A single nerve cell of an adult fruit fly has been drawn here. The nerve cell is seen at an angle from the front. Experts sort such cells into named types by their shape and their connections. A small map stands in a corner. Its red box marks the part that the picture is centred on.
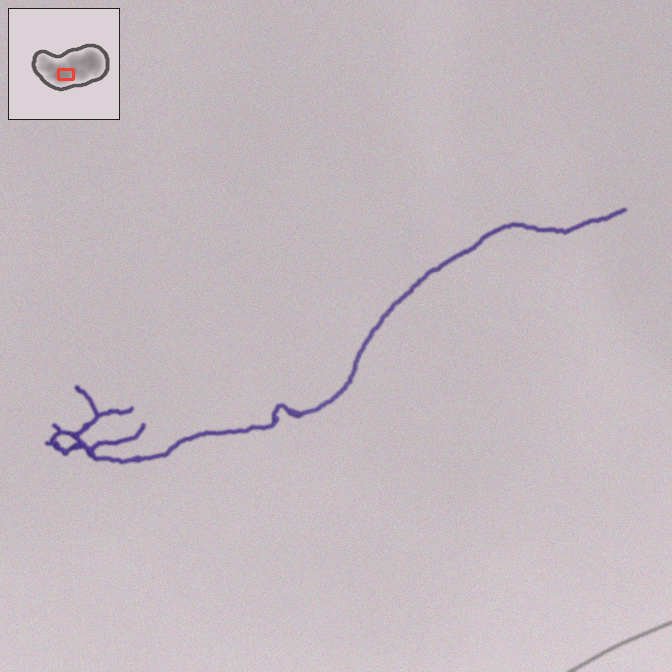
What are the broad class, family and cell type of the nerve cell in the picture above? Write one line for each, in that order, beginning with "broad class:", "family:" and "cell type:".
broad class: sensory neuron entering the nerve cord
family: class gustatory
cell type: WG1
